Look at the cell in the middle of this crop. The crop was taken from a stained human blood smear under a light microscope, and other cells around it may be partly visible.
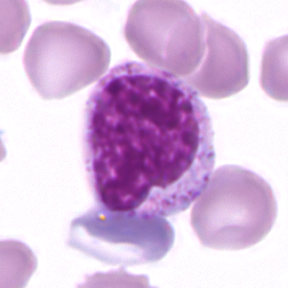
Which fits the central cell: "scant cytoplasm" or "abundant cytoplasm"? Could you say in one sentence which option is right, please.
What surrounds the nucleus is a narrow rim of cytoplasm.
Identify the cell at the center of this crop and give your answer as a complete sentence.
Seen at the centre of the crop is a metamyelocyte.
